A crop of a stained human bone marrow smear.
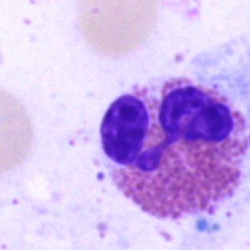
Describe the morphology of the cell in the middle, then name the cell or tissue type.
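Looking first at the nucleus, I see dense, dark purple chromatin and no visible nucleoli. The cytoplasm, as far as I can tell, is packed with coarse reddish-pink granules, and I find no vacuoles in it. So this is an eosinophil.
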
